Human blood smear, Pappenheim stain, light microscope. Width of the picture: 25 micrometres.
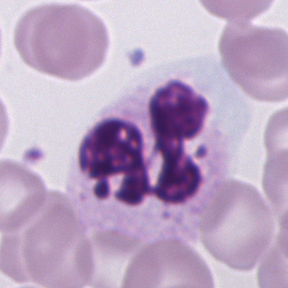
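Segmented neutrophil in the middle of the smear, its nucleus apparently split into two large dark masses lying side by side, left and right. The chromatin looks dark purple and coarsely clumped, and I notice small paler gaps within it. Cytoplasm is plentiful and pale lilac-pink, with fine small violet granules scattered through it.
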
